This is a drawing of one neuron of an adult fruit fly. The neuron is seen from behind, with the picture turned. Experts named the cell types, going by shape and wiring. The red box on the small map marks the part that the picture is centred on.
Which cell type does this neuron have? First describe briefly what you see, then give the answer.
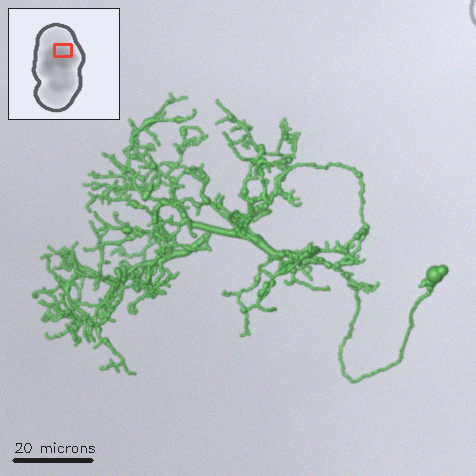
Its cell body lies on the right of the picture. From left to right in the picture it spans about 110 microns. More than a hundred branch ends can be seen. Its broad class is nerve-cord intrinsic neuron. Its cell type is IN03A062_d.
